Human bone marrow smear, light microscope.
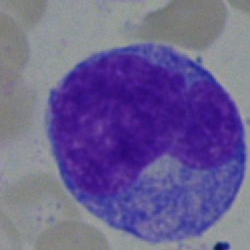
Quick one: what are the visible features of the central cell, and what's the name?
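Over half the cell taken up by an indented nucleus, its notch facing lower right. Blue cytoplasm mainly below and right of the nucleus, with fine lilac granules scattered through it. Promyelocyte.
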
